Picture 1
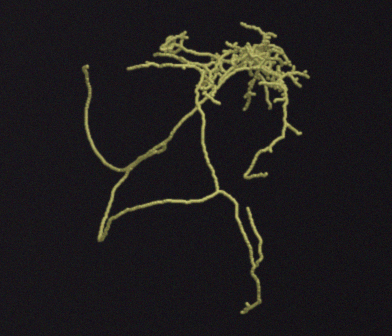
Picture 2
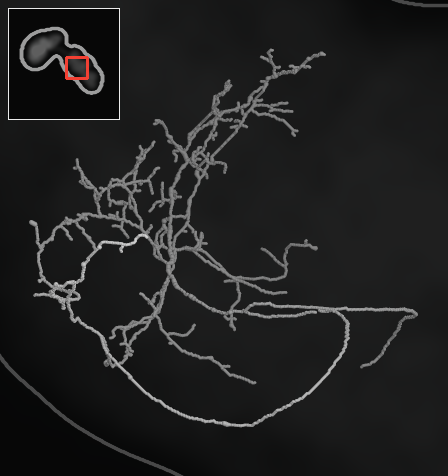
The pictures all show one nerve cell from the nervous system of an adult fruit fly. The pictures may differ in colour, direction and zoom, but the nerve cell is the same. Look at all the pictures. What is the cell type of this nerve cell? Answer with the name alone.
IN19B086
